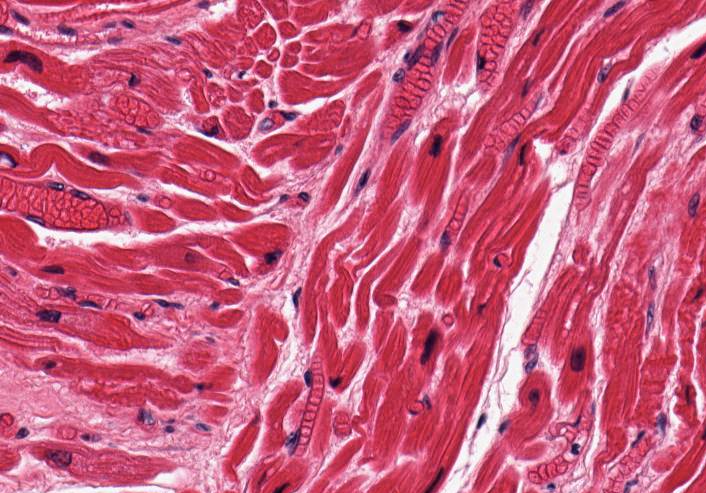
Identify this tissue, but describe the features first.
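Starting with orientation, the fibres near the top left are cut across and appear as closely packed rounded profiles. Next, the cytoplasm of the muscle fibres is deeply eosinophilic and red. As for nuclei, these are oval and sit centrally within the fibres. Finally, some fibres branch and join neighbouring fibres. This tissue is atrial appendage of the heart.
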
